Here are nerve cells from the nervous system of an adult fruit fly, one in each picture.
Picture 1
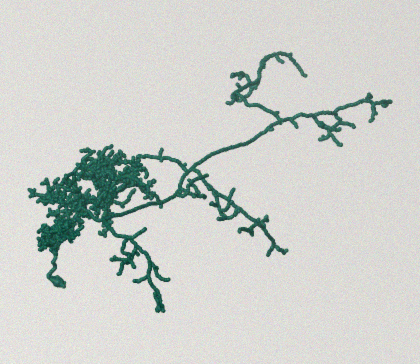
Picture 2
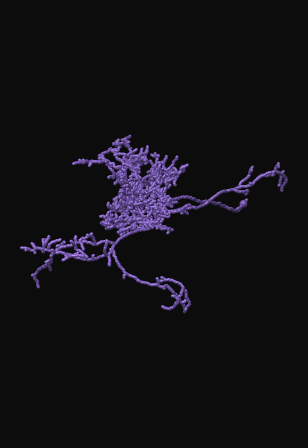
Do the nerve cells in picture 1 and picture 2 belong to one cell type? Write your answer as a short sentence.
They are of the same cell type.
